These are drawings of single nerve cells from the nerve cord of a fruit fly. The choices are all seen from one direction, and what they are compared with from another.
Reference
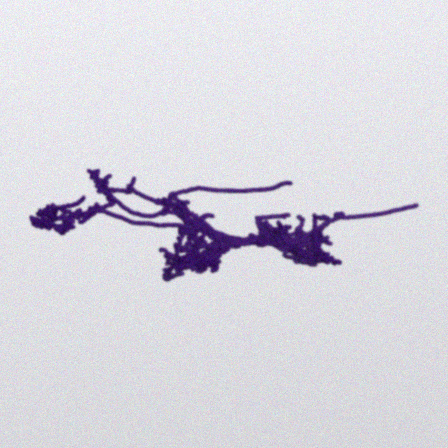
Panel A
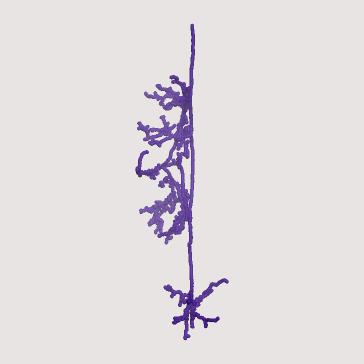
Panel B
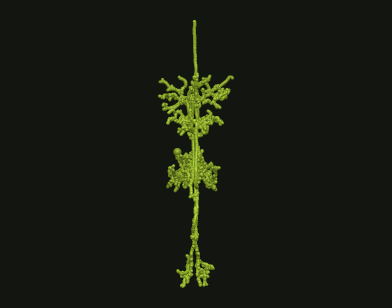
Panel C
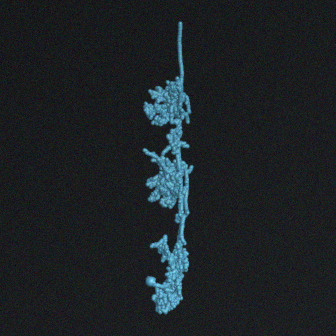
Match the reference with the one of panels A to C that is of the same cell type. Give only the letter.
B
